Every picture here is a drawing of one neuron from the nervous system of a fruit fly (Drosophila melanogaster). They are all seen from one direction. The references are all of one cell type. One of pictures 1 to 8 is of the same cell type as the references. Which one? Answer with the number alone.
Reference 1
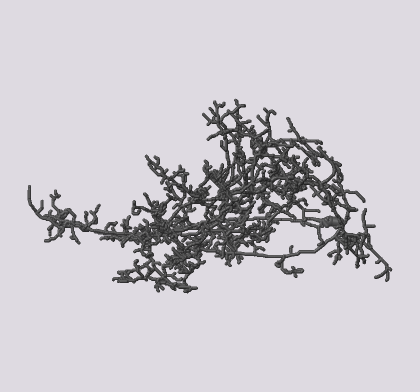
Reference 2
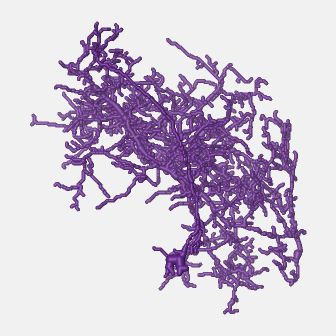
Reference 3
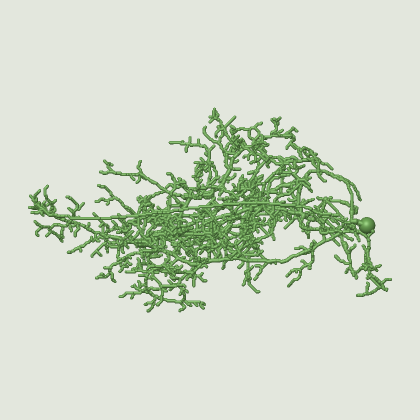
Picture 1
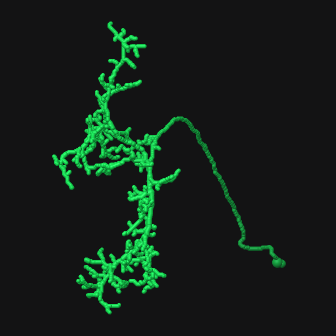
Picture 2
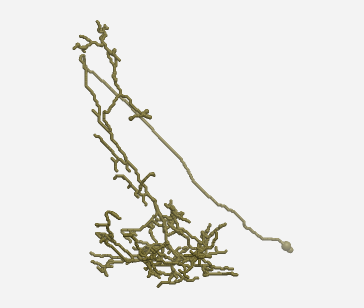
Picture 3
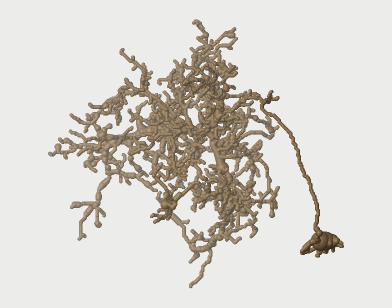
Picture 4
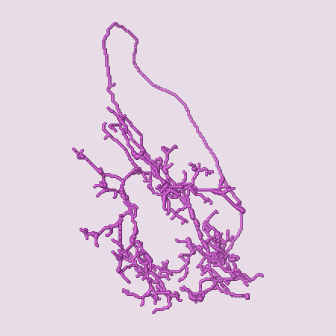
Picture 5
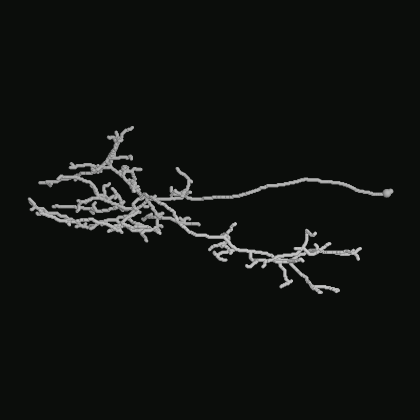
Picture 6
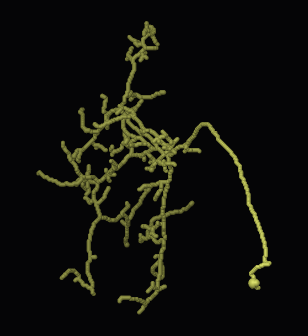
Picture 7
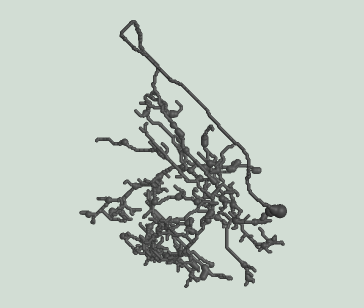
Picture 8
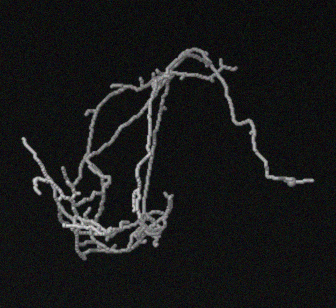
3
